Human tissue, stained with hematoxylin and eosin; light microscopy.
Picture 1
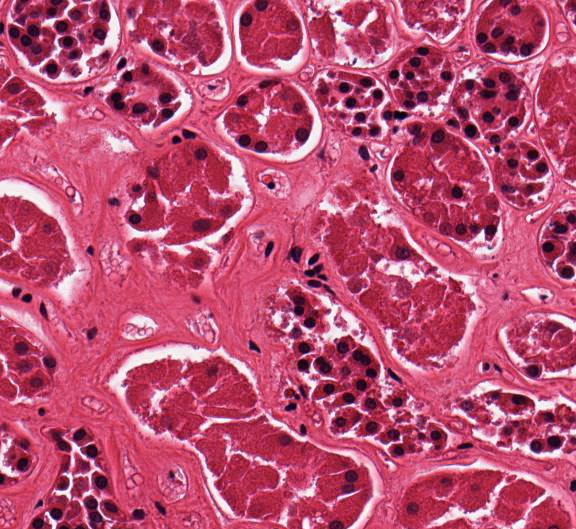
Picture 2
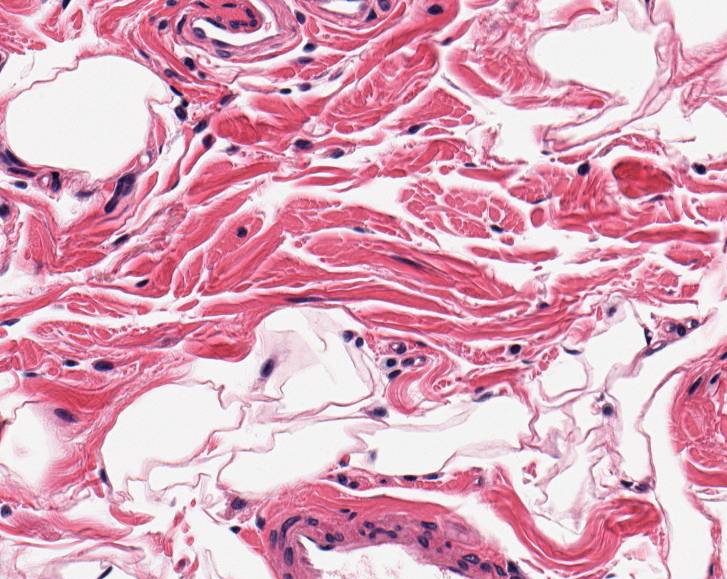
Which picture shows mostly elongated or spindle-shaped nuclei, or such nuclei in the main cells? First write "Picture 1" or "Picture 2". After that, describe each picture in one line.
Picture 2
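Picture 1: The nuclei of the nest cells are round, dark and fairly uniform in size.
Picture 2: The nuclei are sparse, dark and elongated, lying along the fibre bundles.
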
